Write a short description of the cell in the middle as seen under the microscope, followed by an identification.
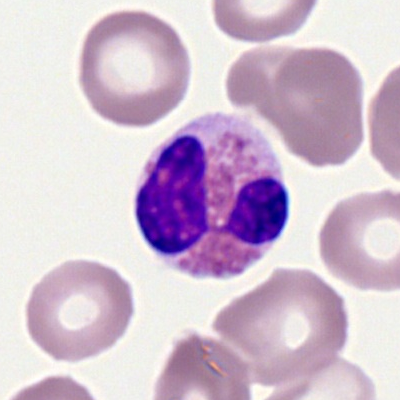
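Two lobes make up the nucleus, lying side by side, left and right. Its chromatin is dark purple and coarsely clumped. Around the granules, the cytoplasm is pale lilac-pink. The cell is an eosinophil.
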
